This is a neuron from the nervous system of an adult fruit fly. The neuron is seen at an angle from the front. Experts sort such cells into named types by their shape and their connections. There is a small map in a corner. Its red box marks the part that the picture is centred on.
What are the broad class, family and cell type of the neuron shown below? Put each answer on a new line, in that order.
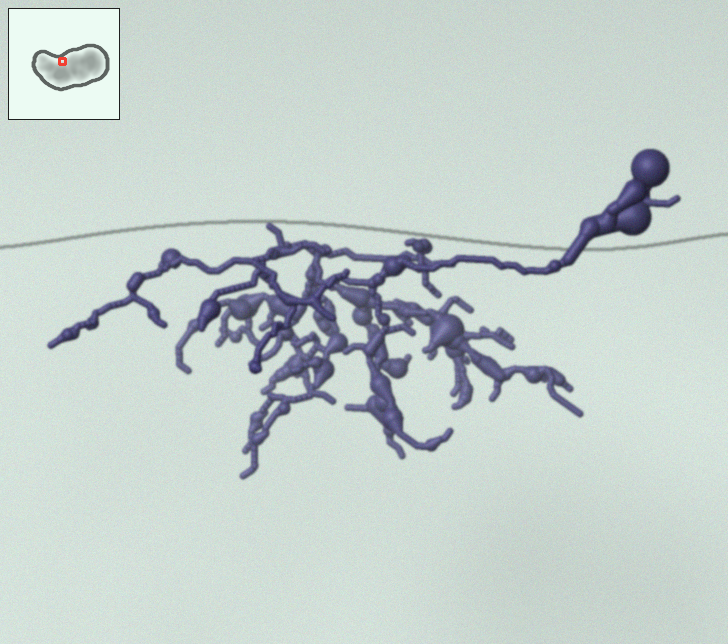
optic-lobe intrinsic neuron
Dm
Dm10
